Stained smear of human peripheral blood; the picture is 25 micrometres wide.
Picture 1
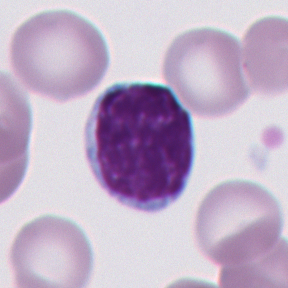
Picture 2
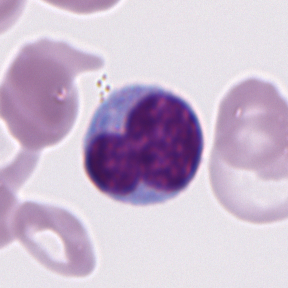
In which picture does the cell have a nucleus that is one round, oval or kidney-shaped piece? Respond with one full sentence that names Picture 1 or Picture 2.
The nucleus of the cell in picture 1 is a single compact mass, round, oval or kidney-shaped.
